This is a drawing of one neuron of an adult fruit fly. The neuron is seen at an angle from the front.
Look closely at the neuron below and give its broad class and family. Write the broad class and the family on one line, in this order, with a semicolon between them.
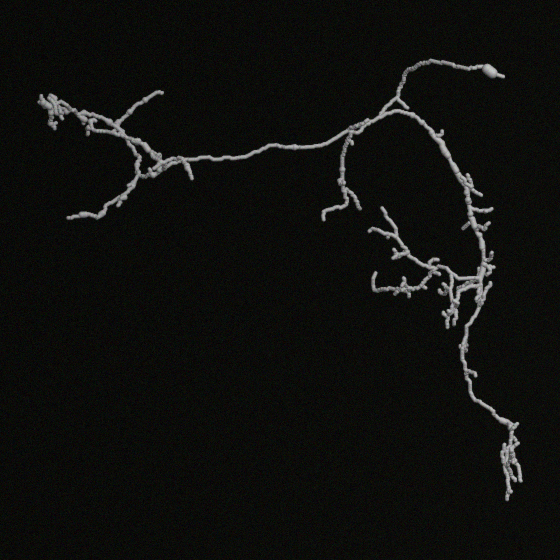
central-brain intrinsic neuron; hemilineage VLPd&p1_posterior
